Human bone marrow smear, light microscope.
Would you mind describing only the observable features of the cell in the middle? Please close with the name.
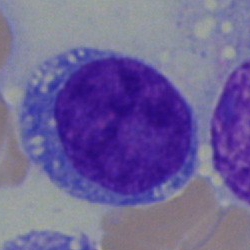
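Its outline is round and smooth, and the surface bears no projections. The cytoplasm forms a rim that is widest on the left side, where most of the small clear vacuoles also lie. This cell is a blast.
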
